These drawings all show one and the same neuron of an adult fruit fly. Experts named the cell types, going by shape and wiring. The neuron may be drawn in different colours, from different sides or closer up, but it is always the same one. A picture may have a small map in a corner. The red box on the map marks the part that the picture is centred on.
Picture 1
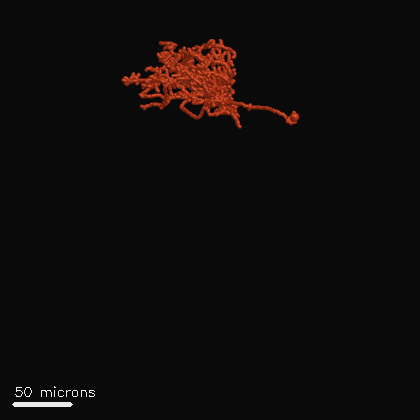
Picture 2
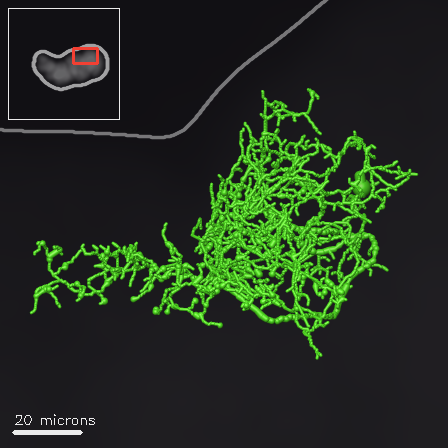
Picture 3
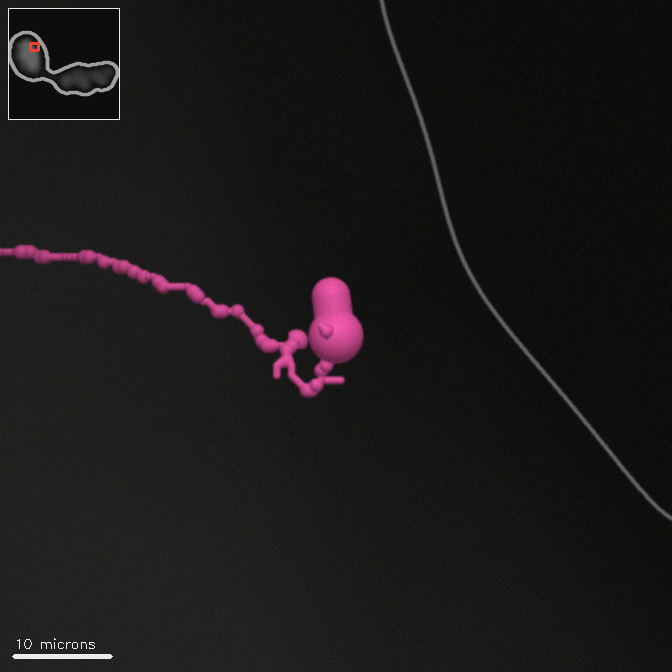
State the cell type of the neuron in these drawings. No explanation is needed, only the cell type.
SMP251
